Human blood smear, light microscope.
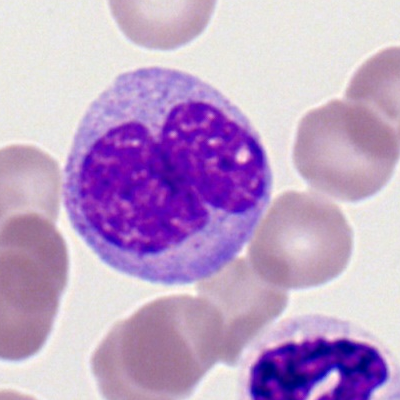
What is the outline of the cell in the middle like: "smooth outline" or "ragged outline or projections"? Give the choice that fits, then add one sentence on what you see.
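Smooth outline. The cell outline is round and smooth.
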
